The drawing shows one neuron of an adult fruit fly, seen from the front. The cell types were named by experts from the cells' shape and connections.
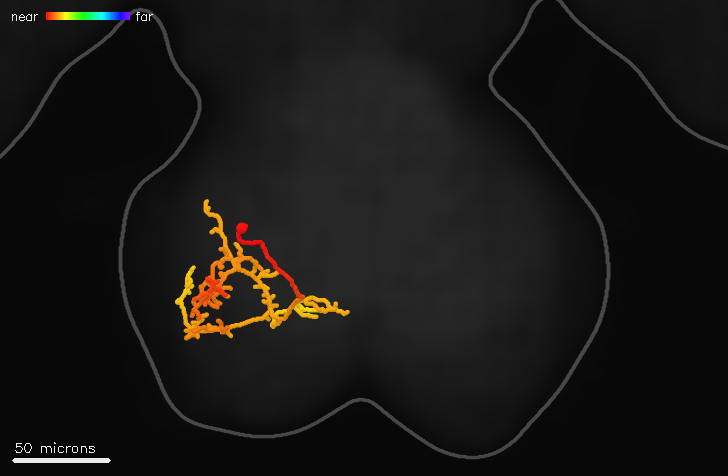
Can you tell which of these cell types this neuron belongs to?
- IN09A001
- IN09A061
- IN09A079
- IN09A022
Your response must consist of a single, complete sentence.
In the scheme of cell types, this neuron is IN09A061.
